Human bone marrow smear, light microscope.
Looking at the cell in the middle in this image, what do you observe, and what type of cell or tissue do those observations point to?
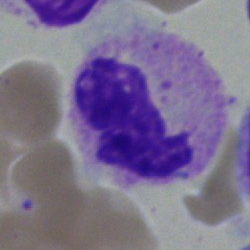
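Start with the outline: roughly round, with a smooth edge. Now follow the nucleus, which is irregular and lobed, its contour indented and folded, running diagonally from upper left to lower right. Around it the cytoplasm is pale lilac, widest on the upper right side of the nucleus. What you are looking at is a basophil.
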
